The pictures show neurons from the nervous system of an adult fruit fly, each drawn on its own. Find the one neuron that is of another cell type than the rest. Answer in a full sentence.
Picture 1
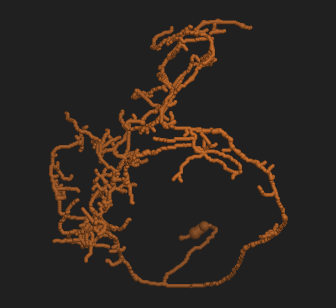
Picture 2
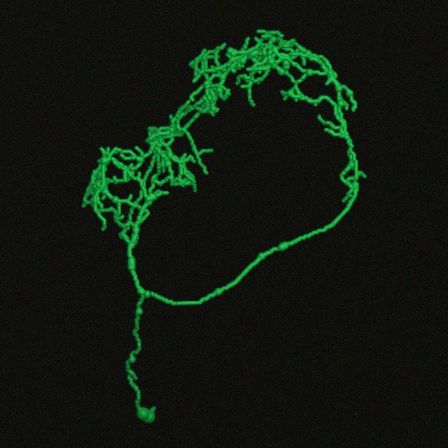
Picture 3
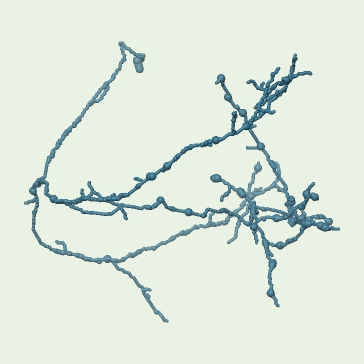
Picture 3 shows a neuron of another cell type.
